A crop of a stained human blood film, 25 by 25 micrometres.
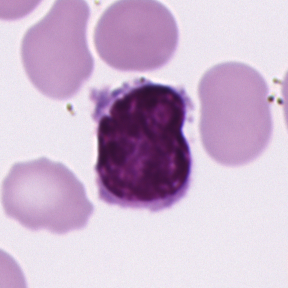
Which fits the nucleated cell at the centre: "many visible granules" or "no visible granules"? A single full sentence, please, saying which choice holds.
The cytoplasm of the cell shows no visible granules.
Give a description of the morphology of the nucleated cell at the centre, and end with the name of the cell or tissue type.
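Look at the nucleus first: there's a shallow notch on its right side, and it takes up about 80% of the cell's area. That leaves only a scant rim of cytoplasm, pale lilac-blue in colour. Up at the upper left, the cell border has ragged, fuzzy projections. So this is a typical lymphocyte.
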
